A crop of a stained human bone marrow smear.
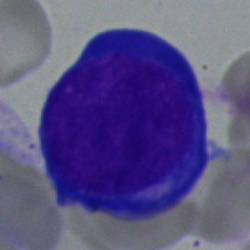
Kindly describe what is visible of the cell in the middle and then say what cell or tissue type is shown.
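First, the chromatin: fine and evenly spread, without coarse clumps. Next, the cytoplasm: a paler zone runs along the lower edge of the nucleus. Granules: none seen. Vacuoles: none present. Conclusion: the cell is a proerythroblast.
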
